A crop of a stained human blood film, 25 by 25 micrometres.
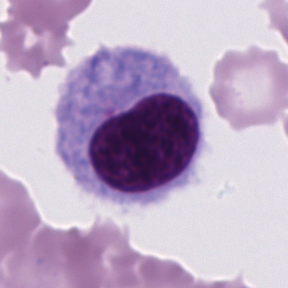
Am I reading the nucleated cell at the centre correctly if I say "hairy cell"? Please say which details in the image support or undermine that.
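Hairy cell holds up fine here, and monocyte is the one to rule out. No nucleoli are visible, and the nucleus is oval, about 10 by 8 micrometres.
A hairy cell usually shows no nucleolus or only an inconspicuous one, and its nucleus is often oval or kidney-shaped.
The cytoplasm has no vacuoles, which counts against monocyte.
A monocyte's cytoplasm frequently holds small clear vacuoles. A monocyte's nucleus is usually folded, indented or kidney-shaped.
So the small notch on the upper left of the nucleus could suit either. Otherwise there's a roughly round outline with a slightly ragged, fuzzy edge, dark purple, densely clumped chromatin, and mottled, uneven cytoplasm without coarse granules.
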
